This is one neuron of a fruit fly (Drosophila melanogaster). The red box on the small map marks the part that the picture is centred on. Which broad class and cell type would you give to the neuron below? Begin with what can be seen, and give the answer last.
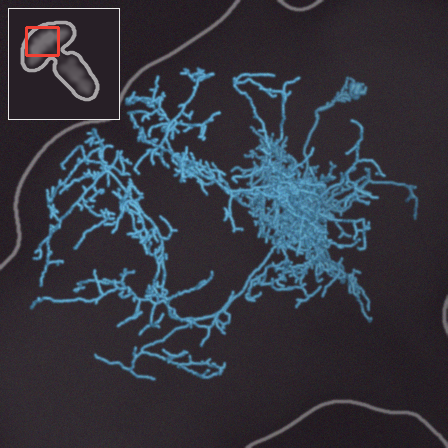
It is in the brain and does not reach the nerve cord. The cell body is at the upper right of the picture. This is a central-brain intrinsic neuron. Its cell type is SMP593.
